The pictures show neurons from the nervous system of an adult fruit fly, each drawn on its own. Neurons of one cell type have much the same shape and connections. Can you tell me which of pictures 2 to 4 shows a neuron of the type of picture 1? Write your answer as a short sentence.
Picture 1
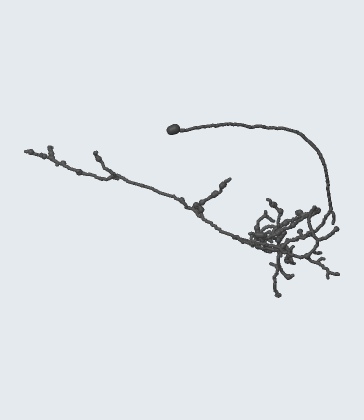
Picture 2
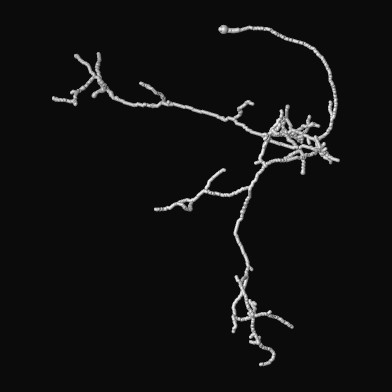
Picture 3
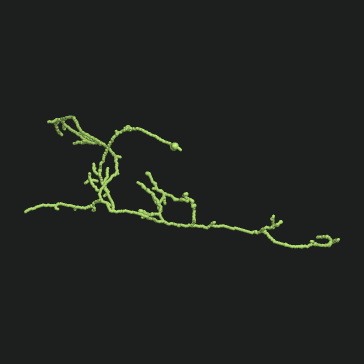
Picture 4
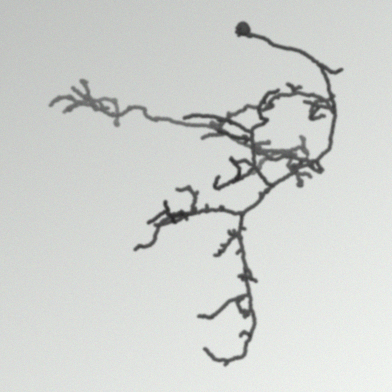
The neuron in picture 3 is of the same cell type.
